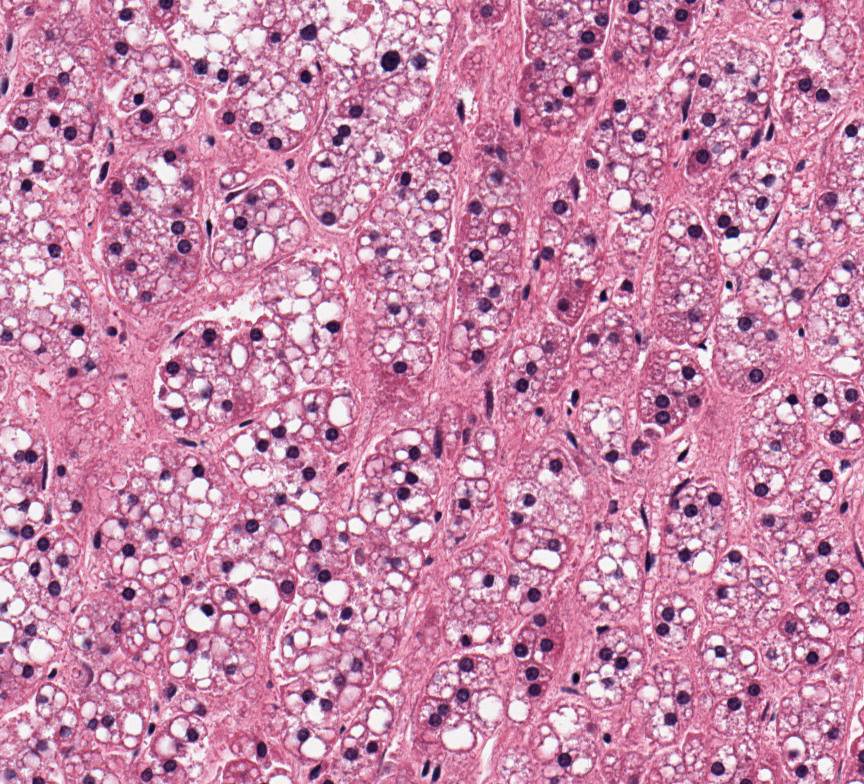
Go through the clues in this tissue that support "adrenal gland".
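Looking at this adrenal gland, most cells have cytoplasm filled with many clear vacuoles of varying size, which fits.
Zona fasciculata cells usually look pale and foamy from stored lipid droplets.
In the right half, though, the cords are elongated mainly from top to bottom rather than forming an irregular branching network.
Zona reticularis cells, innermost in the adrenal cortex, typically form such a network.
The nuclei are small, round, darkly stained and mostly central, much alike in size throughout.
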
